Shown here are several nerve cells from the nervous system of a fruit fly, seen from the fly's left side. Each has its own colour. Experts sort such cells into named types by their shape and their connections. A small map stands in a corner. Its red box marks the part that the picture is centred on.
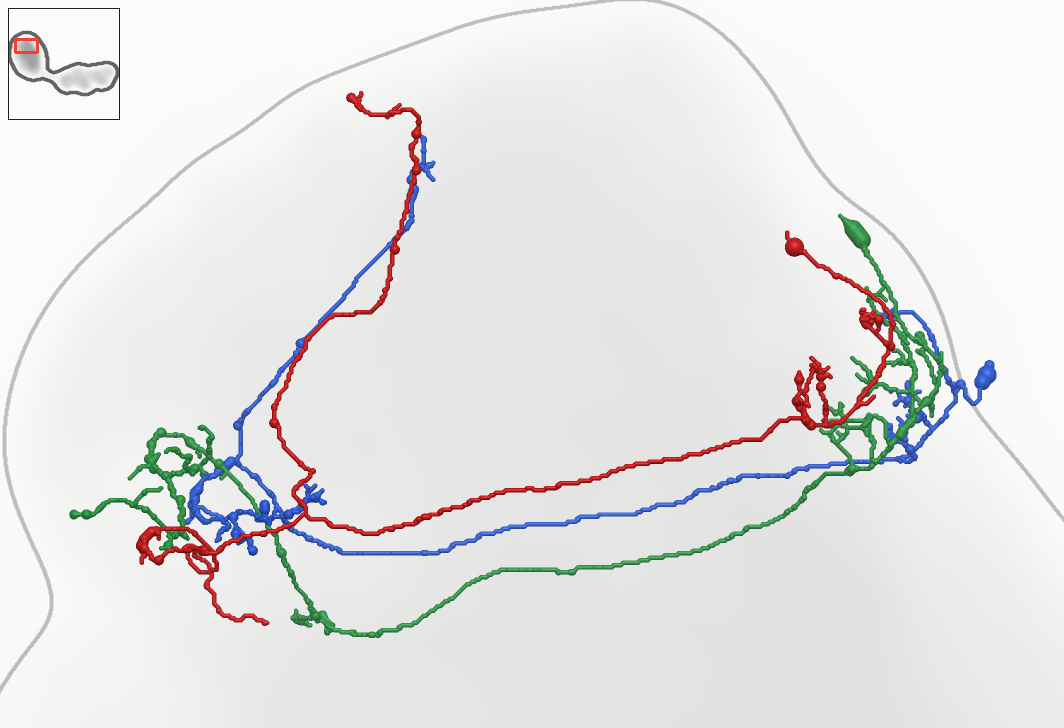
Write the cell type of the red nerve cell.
KCab-m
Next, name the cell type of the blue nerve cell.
KCa'b'-ap2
